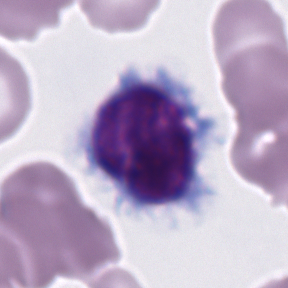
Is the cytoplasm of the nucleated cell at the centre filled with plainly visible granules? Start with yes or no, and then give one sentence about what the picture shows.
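No. No distinct granules are seen in the cytoplasm.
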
